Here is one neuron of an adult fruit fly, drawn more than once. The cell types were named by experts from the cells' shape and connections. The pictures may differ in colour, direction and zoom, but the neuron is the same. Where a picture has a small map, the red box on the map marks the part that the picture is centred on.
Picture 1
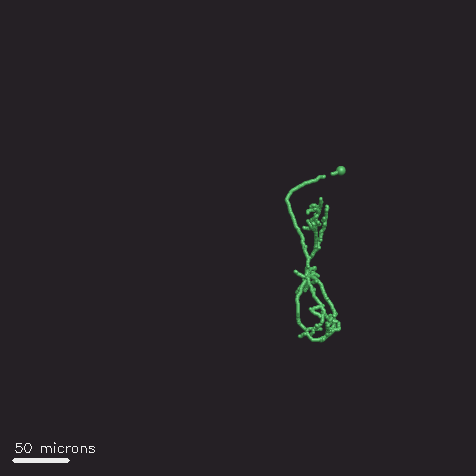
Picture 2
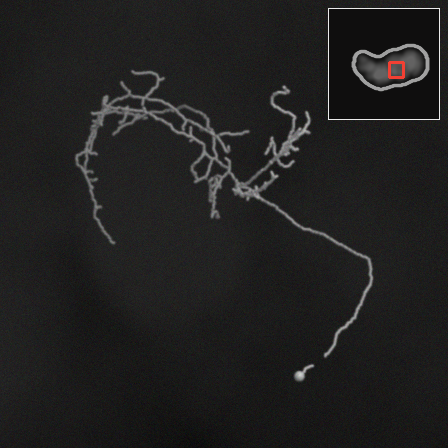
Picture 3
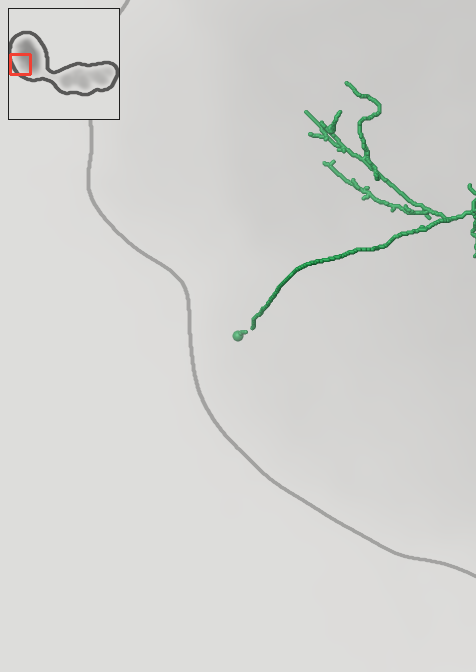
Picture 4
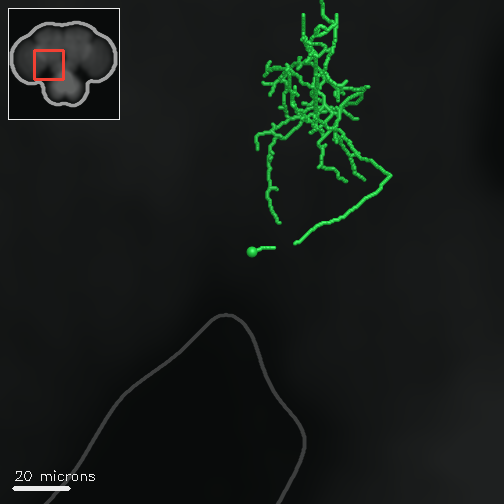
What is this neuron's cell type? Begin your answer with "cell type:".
cell type: PS077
